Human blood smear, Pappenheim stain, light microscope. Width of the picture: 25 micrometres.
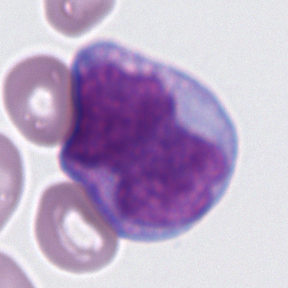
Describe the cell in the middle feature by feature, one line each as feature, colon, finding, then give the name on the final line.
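Nucleus shape: irregular and folded, with notches along its border
Nucleus size: it fills most of the cell
Cytoplasm colour: a pale grey-blue
Cytoplasm granules: look closely, and you will find no coarse ones
Name: atypical promyelocyte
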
